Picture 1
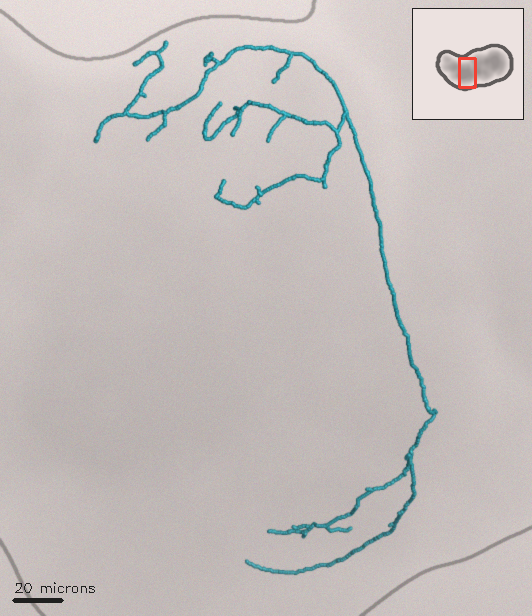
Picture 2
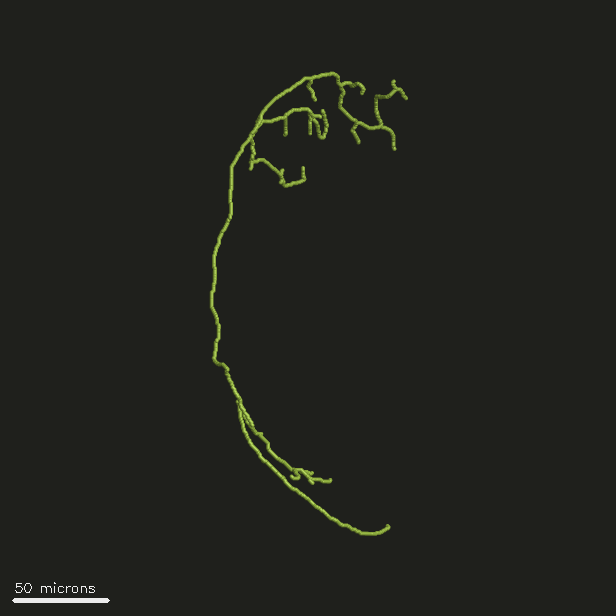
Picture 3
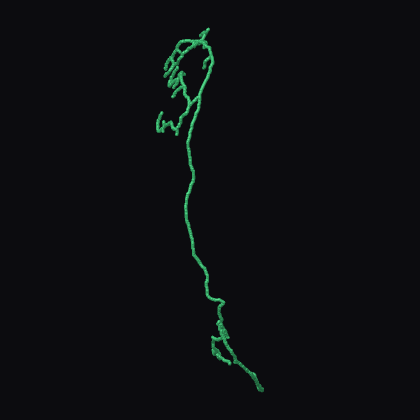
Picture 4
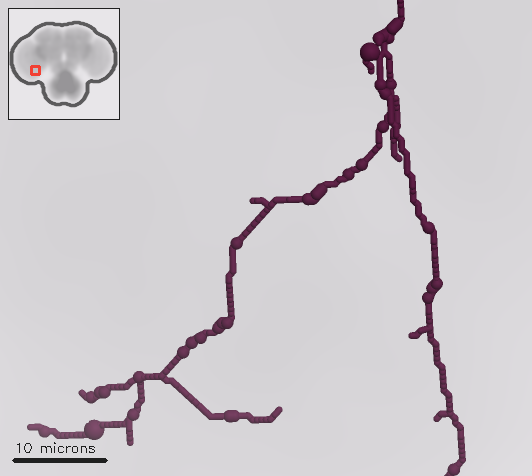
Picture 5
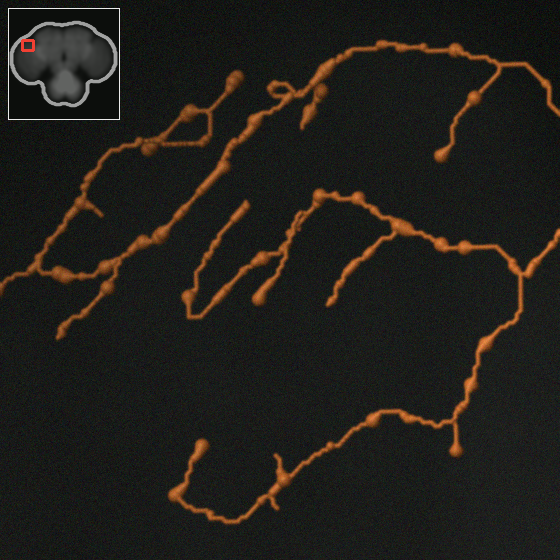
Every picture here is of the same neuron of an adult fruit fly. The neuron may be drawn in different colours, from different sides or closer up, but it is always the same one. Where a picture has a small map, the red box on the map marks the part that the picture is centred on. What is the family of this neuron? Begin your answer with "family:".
family: Cm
